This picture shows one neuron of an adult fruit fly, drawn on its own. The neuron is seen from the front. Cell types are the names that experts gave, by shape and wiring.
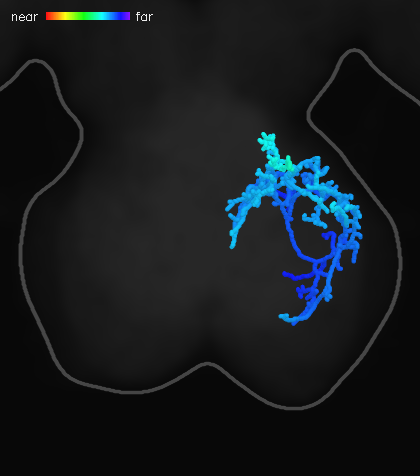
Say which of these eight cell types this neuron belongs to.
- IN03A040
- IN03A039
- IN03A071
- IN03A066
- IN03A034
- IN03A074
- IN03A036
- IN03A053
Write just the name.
IN03A036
